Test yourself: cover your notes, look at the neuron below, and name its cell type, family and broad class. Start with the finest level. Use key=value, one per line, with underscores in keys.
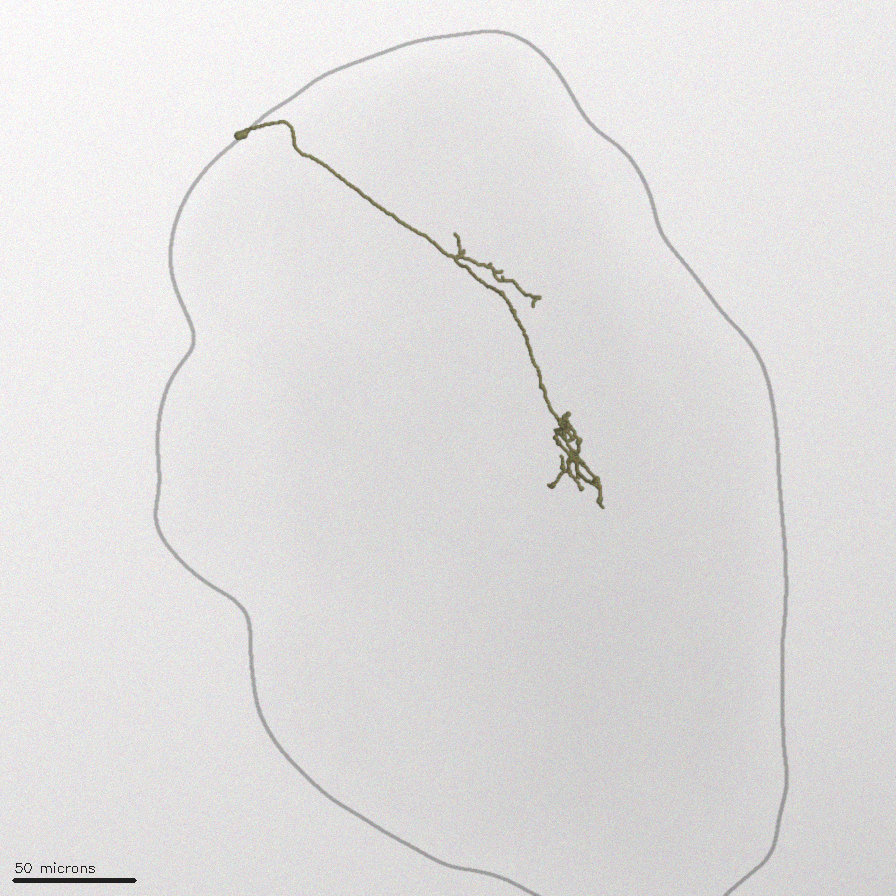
cell_type=PS008_a3
family=hemilineage SMPad2
broad_class=central-brain intrinsic neuron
